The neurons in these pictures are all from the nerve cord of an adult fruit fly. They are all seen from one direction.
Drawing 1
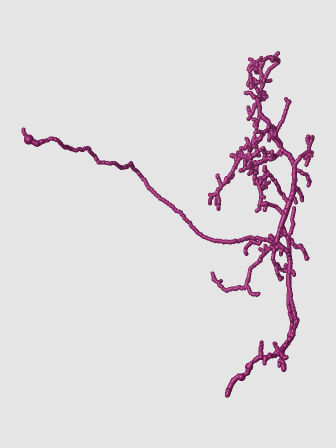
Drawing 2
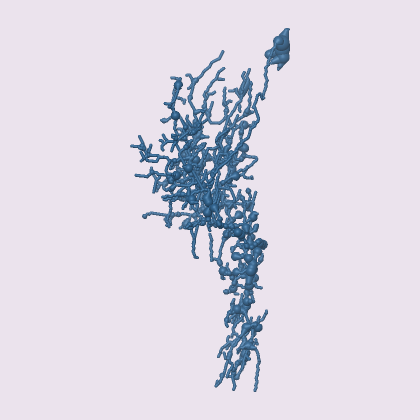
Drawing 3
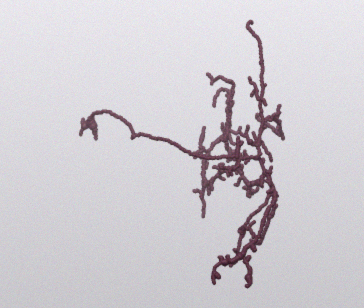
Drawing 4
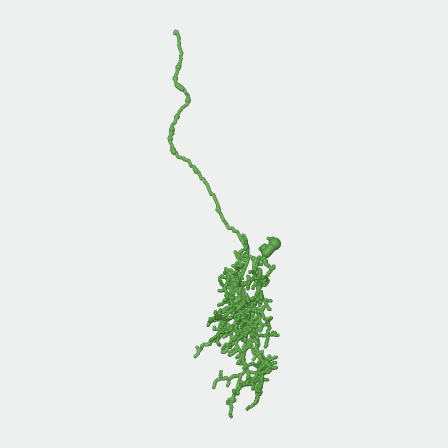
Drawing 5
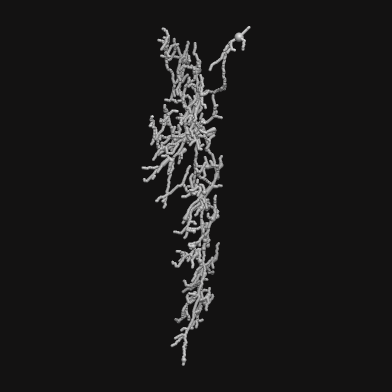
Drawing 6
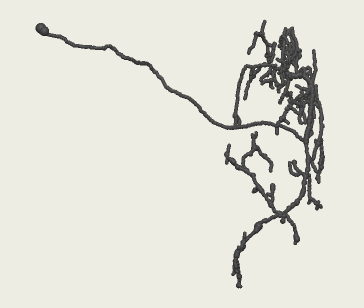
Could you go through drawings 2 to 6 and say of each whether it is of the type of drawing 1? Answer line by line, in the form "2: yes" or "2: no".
2: no
3: yes
4: no
5: no
6: yes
